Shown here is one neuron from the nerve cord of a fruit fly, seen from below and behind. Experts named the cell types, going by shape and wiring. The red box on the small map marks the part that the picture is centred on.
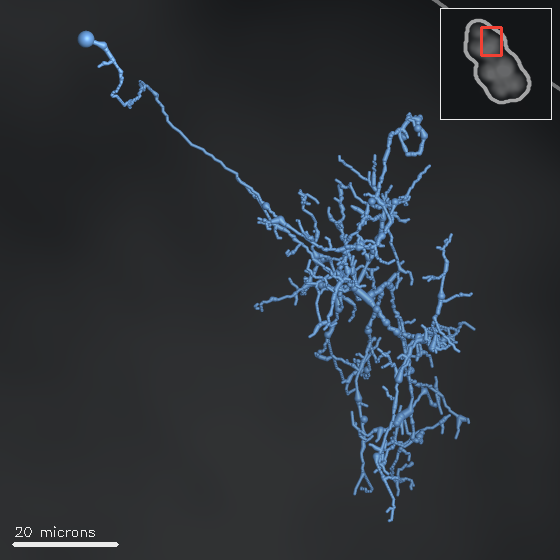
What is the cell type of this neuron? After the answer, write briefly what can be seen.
The cell type is IN20A.22A044. This is a nerve-cord intrinsic neuron. From top to bottom in the picture it spans about 95 microns. As drawn here it is about as wide as it is tall.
